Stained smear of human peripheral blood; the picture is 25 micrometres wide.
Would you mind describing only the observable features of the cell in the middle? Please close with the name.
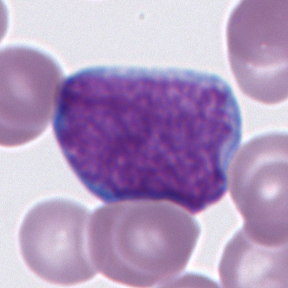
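Single unlobed nuclear mass, following the cell's outline. Thin rim of cytoplasm only, around the nucleus. No granules visible in cytoplasm. No vacuoles seen. Cell is a myeloblast.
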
